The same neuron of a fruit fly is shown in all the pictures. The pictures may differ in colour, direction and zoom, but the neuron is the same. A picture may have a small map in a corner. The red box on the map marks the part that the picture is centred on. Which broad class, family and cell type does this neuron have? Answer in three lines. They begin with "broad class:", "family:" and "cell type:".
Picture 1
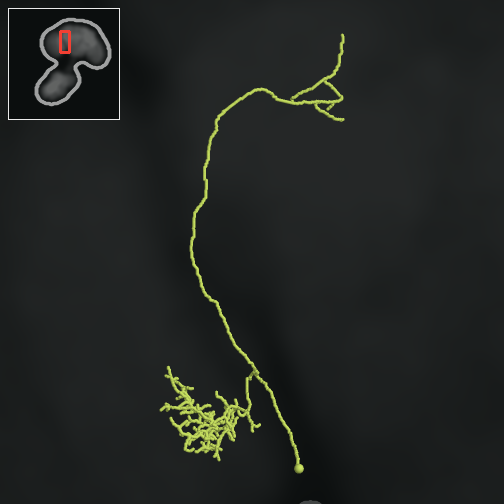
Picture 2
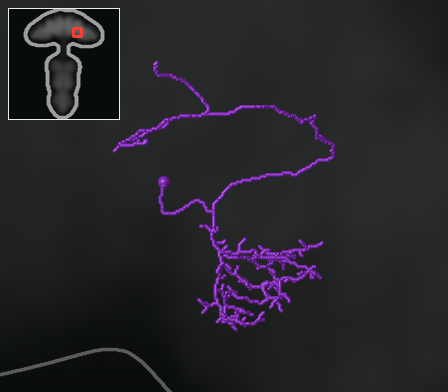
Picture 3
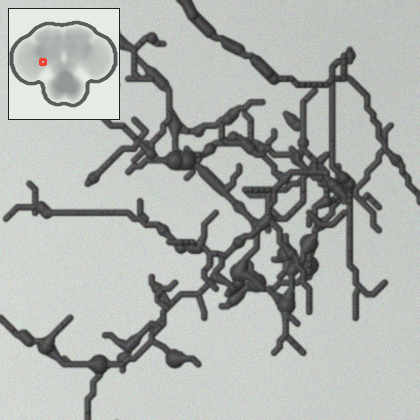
broad class: visual projection neuron
family: LoVP
cell type: LoVP2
